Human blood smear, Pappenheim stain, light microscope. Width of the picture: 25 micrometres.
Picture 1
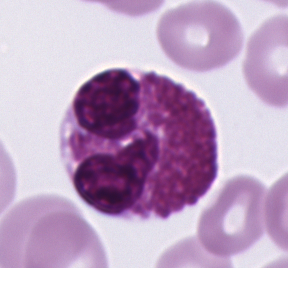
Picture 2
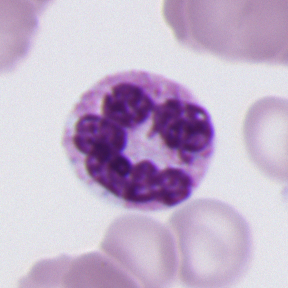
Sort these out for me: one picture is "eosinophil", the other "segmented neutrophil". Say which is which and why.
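First, identity: the eosinophil is in picture 1, the segmented neutrophil in picture 2. Nucleus: picture 1 has two lobes, one above the other on the left side of the cell; in picture 2 the lobes form a ring around a pale central area of cytoplasm.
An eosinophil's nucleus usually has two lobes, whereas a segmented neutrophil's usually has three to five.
Chromatin: dark purple and coarsely clumped in both. Nucleoli: none are visible in picture 2.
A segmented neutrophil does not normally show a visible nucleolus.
Granules: picture 1 is packed with coarse, round pinkish-red granules of even size that lie beside the nuclear lobes without hiding them; picture 2 has fine pink-violet granules in pale pinkish-lilac cytoplasm.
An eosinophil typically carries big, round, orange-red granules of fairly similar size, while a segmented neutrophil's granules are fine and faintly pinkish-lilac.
Outline and size: picture 1 is about 14 micrometres across; picture 2 is round and smooth, about 13 micrometres across.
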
